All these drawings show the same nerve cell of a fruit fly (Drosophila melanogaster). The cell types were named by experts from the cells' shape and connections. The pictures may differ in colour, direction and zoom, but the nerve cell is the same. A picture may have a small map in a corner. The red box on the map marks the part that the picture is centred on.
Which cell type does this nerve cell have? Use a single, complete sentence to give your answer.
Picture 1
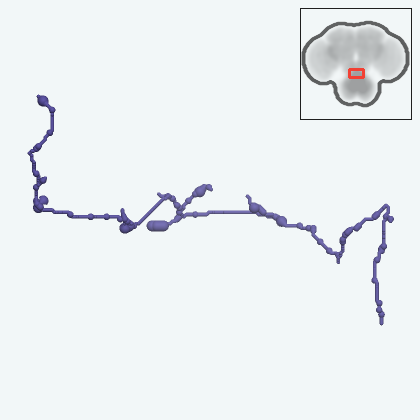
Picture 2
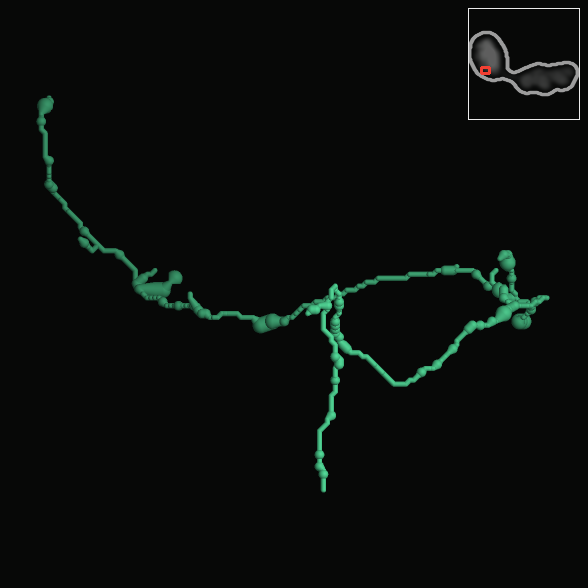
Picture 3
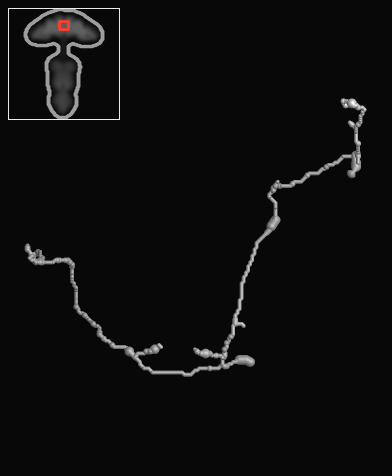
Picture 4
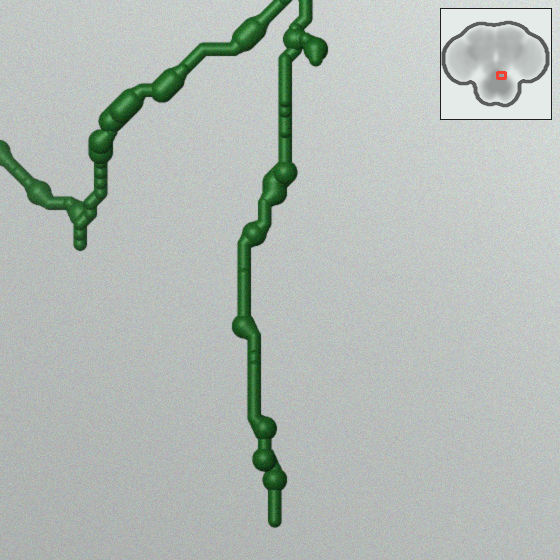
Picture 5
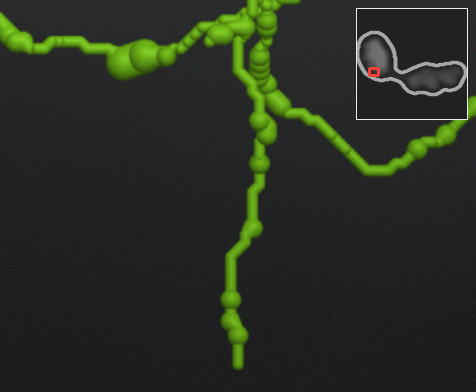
This nerve cell counts as a member of the cell type GNG643.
